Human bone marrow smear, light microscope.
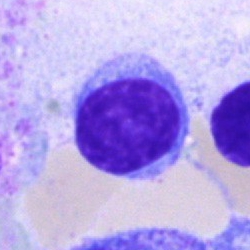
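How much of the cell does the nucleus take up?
It fills most of the cell.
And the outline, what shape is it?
Round.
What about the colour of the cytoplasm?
Pale blue, and I see no granules in it.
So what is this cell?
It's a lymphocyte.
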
